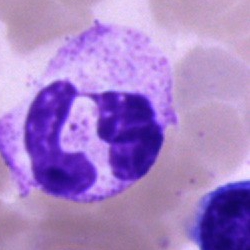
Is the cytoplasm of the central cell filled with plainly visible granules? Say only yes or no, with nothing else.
Yes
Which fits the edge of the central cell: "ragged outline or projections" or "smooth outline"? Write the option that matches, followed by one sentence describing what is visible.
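Ragged outline or projections. The outline of the cell is irregular, with a ragged, uneven edge.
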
